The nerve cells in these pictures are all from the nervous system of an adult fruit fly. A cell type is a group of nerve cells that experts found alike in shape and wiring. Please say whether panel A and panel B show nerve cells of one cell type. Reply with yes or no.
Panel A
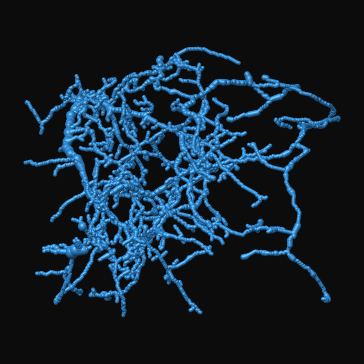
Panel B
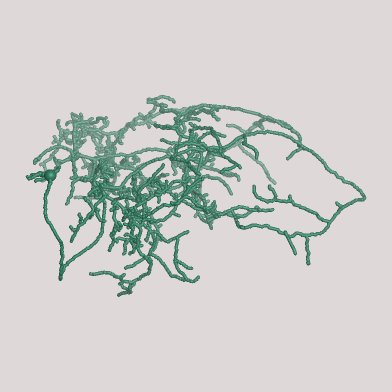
yes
